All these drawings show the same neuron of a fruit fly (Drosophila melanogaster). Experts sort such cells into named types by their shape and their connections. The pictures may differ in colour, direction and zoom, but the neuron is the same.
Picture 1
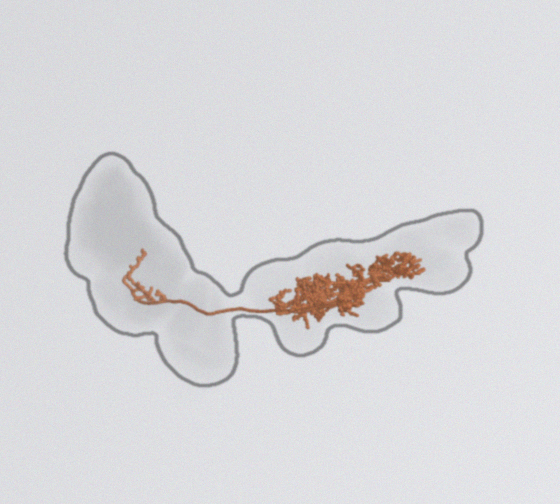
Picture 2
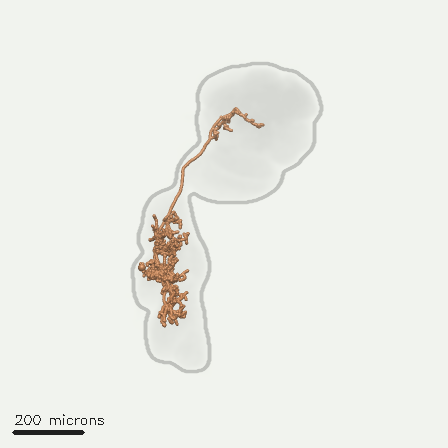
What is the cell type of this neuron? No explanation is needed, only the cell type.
AN05B006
